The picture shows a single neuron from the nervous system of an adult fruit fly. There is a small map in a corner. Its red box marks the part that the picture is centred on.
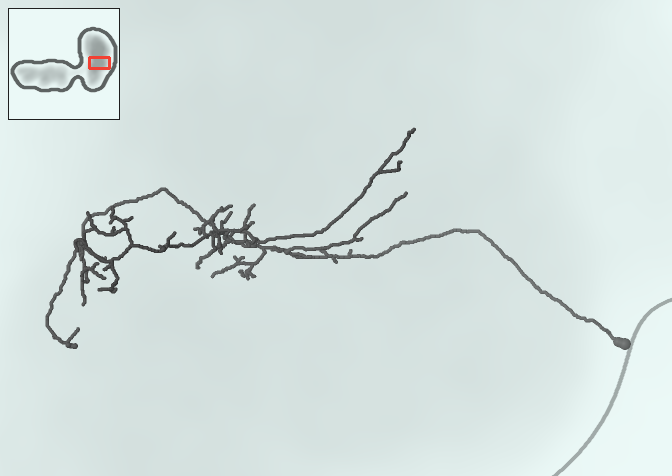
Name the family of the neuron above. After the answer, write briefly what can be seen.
The family is hemilineage LALv1_ventral. It is a central-brain intrinsic neuron. The cell body can be seen at the lower right of the picture. Dozens of branch ends can be seen.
